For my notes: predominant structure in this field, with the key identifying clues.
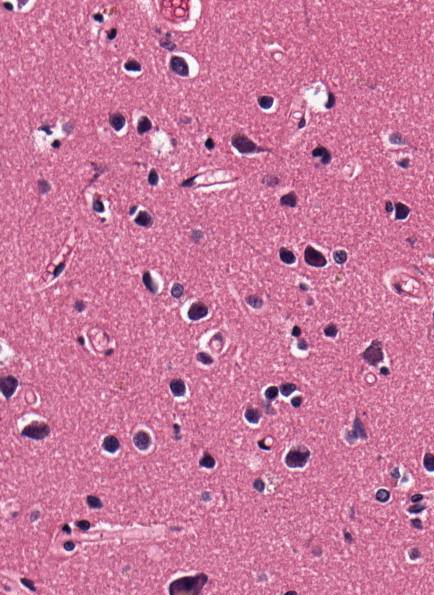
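The field shows cerebral cortex. A continuous pink, finely granular background fills the field, its cells scattered singly, with no glands, tubules or epithelium.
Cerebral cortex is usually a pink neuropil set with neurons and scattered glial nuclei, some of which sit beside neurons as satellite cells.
Small round dark nuclei without visible cytoplasm lie between the neurons, some right against one. Thin-walled capillaries with elongated nuclei in their walls cross it, one running horizontally near the lower left corner.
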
